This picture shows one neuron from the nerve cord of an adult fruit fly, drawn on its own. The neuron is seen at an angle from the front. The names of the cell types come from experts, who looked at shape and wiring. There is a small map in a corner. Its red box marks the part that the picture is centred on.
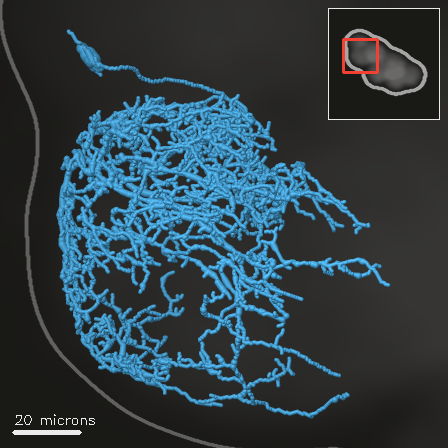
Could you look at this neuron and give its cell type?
IN21A017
